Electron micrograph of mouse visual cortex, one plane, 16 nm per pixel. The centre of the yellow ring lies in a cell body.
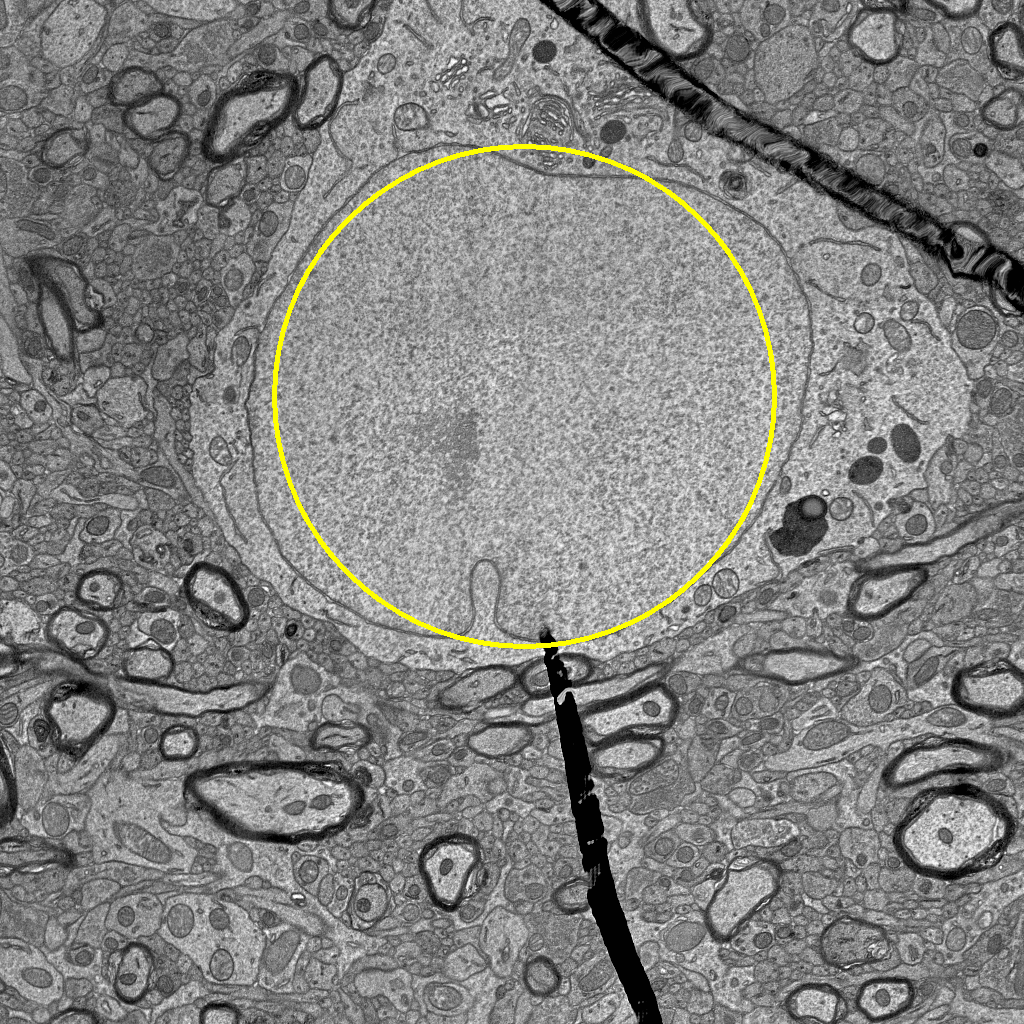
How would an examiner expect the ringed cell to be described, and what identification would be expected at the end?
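A large, nearly round nucleus has a smooth envelope apart from one deep, narrow infolding at the bottom. Its chromatin is pale and finely dispersed. Left of centre lies a faint, ill-defined darker granular patch, not a sharply bounded dense nucleolus. It is an excitatory neuron.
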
